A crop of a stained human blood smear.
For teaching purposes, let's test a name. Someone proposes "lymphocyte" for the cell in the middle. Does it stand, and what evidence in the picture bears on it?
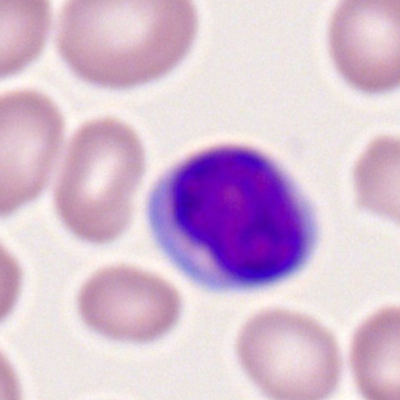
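What decides it, I think, is how little cytoplasm there is: the single unlobed nucleus fills most of the cell.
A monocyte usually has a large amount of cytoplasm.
So this is a lymphocyte, not a monocyte. The cytoplasm it does have is pale blue, with no granules visible.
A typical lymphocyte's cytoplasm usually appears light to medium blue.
The chromatin is dense and stains dark purple. The outline is smooth and roundish, and the surface has no projections.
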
